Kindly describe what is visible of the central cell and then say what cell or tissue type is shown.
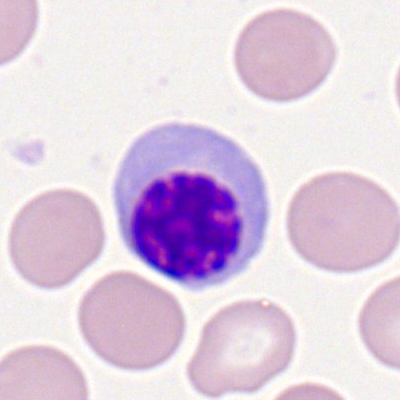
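Down toward the lower part of the cell, I notice the nucleus. Its chromatin appears dark purple and coarsely clumped. The cytoplasm is pale blue, and most of it lies above the nucleus. I'd call this an erythroblast.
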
